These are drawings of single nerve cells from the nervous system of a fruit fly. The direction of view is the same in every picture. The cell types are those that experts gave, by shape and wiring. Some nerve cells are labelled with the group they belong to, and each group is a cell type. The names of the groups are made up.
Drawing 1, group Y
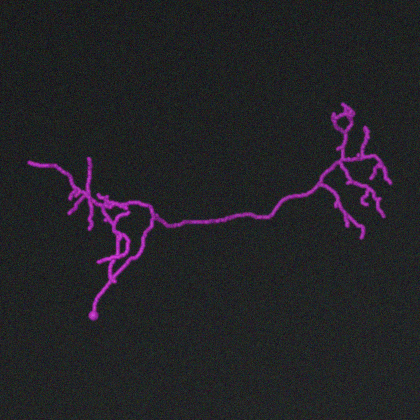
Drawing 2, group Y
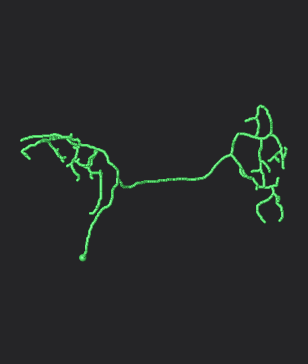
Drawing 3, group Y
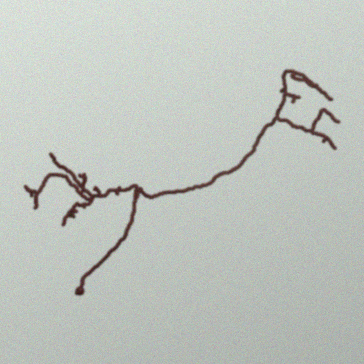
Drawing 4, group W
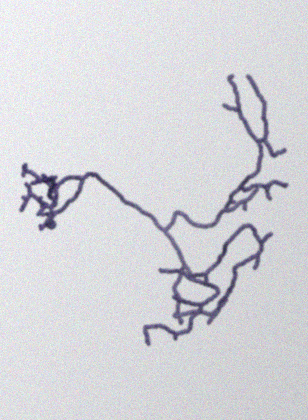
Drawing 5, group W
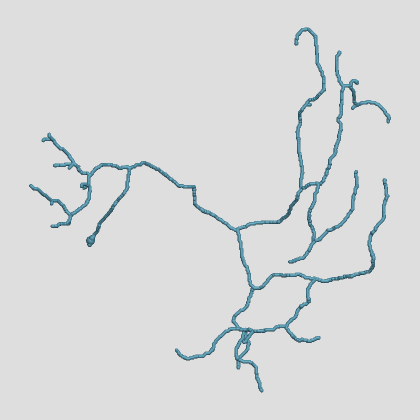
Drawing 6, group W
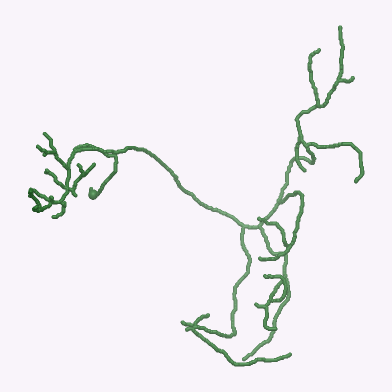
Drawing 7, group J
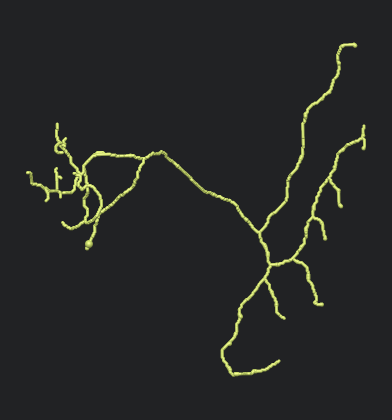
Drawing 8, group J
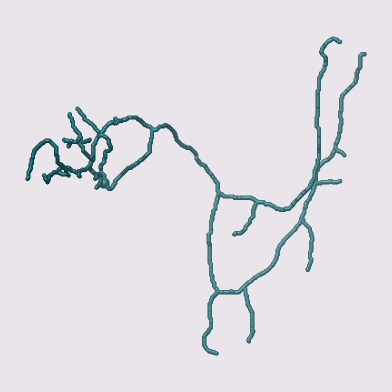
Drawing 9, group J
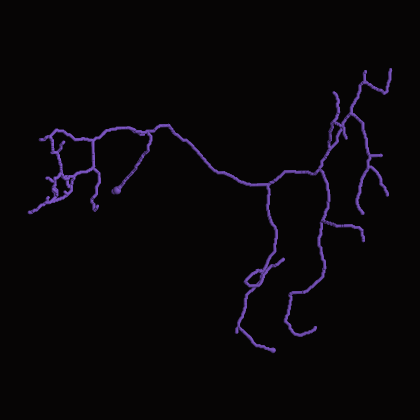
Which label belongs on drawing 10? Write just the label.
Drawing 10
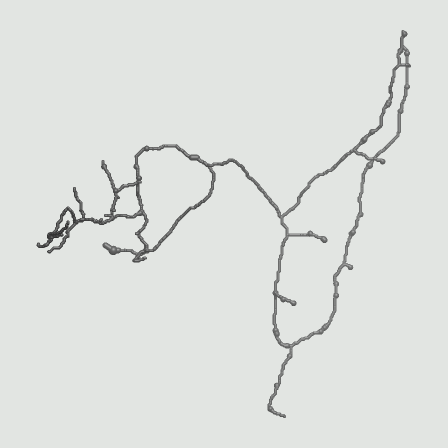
group J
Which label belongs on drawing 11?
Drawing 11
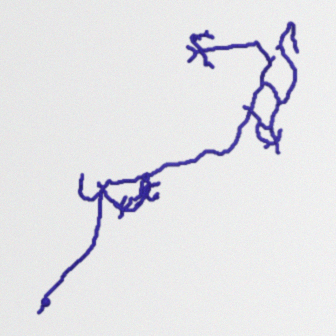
group Y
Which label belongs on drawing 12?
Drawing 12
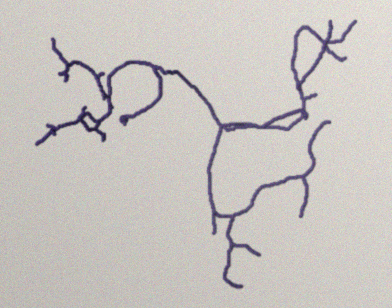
group J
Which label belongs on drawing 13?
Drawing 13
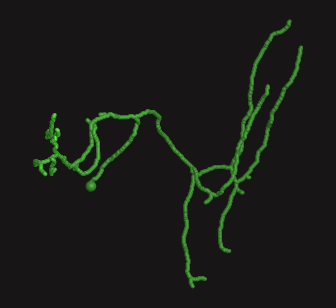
group J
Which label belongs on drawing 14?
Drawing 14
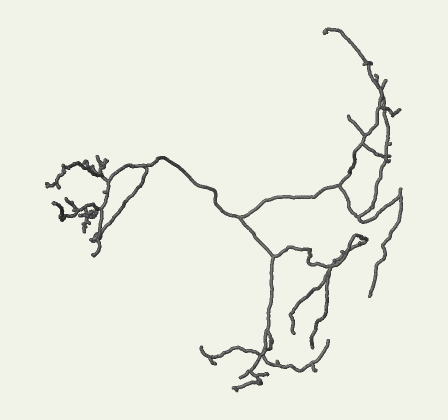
group W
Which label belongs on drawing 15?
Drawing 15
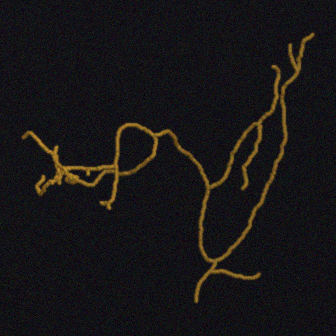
group J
